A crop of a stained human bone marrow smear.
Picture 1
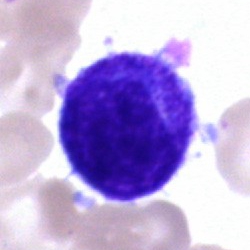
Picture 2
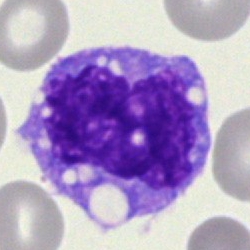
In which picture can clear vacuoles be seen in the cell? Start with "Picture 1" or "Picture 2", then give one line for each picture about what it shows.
Picture 2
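What picture 1 shows: No vacuoles are seen in the cell.
What picture 2 shows: Several clear, round vacuoles of differing sizes lie in the cytoplasm.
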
